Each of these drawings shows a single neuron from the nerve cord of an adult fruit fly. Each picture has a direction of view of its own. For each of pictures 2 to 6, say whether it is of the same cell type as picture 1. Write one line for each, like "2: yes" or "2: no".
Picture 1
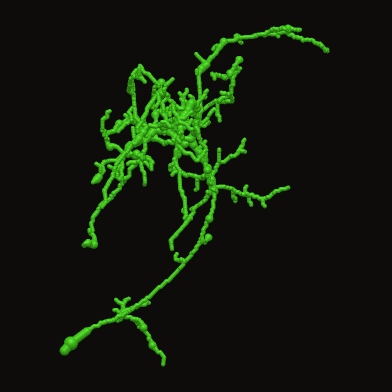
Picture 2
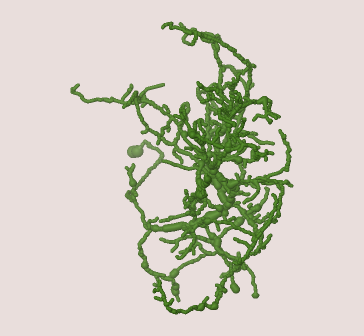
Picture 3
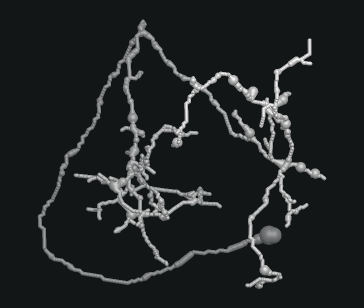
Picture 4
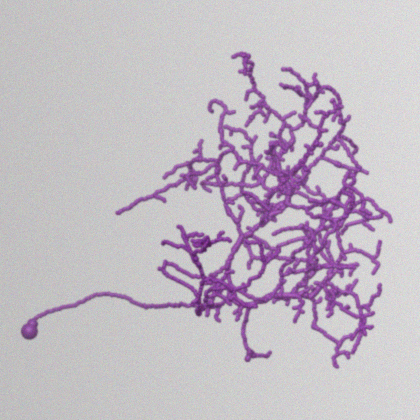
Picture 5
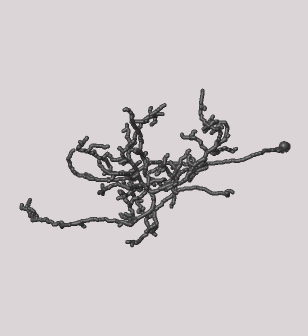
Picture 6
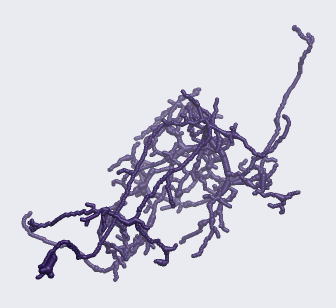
2: yes
3: no
4: yes
5: yes
6: yes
